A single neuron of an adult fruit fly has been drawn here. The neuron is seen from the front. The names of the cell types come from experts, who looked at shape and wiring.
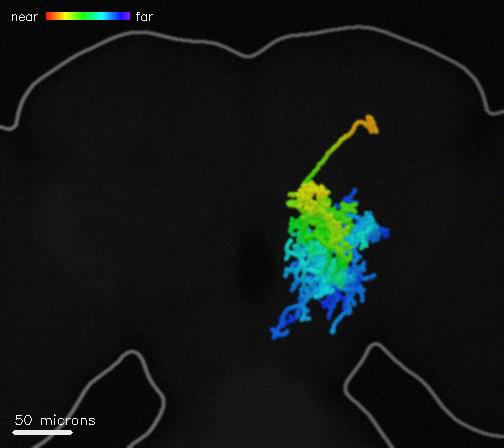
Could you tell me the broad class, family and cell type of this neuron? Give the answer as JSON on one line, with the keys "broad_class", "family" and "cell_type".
{"broad_class": "central-brain intrinsic neuron", "family": "hemilineage AOTUv1_ventral", "cell_type": "PS013"}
